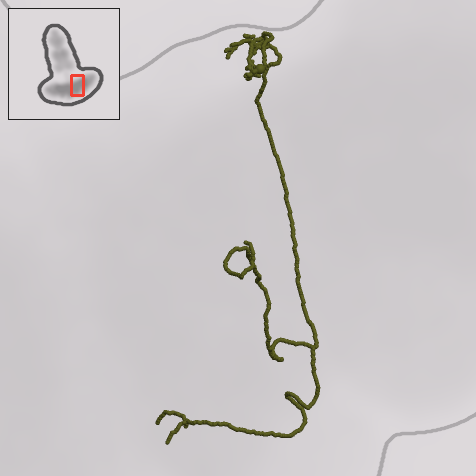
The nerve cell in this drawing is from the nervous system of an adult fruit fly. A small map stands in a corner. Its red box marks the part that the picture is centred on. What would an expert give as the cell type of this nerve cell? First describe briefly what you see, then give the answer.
The cell body can be seen at the top of the picture. In this view it is more than twice as tall as it is wide. Its broad class is central-brain intrinsic neuron. The cell type is KCab-s.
